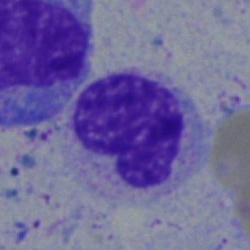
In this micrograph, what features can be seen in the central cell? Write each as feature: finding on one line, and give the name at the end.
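Outline: roughly round and smooth
Chromatin: dark purple and clumped, with small paler gaps
Cytoplasm: rim wider on the right of the nucleus than on the left
Vacuoles: none seen
Name: band neutrophil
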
